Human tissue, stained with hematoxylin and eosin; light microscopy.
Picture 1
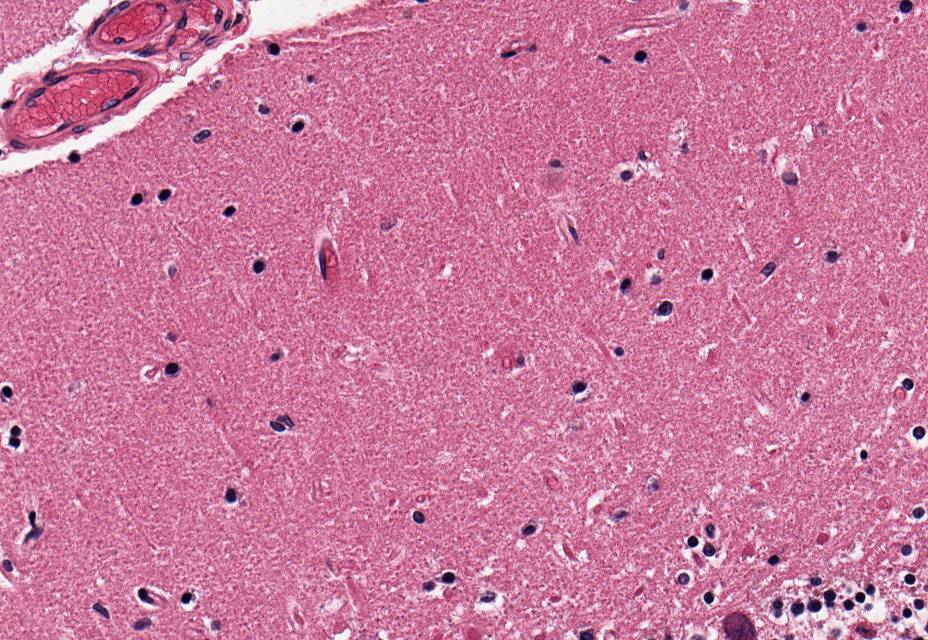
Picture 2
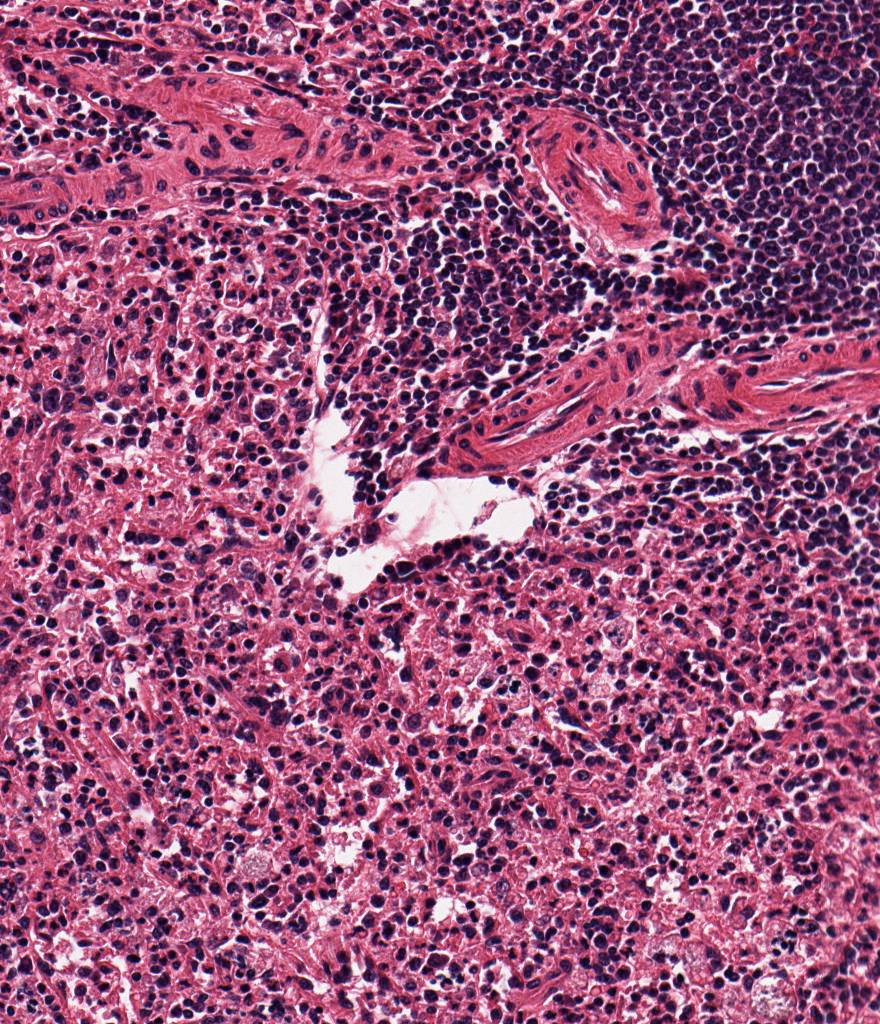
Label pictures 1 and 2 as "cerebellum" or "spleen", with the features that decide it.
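Picture 1: cerebellum. Picture 2: spleen. Cerebellum field: mostly pale pink, finely fibrillary matrix with few cells. Small round dark nuclei scattered sparsely and singly through the matrix, many with no visible cytoplasm around them. Bottom right corner: small round dark nuclei crowded closely together.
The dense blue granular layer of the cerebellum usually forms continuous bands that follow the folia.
Spleen field: a densely packed, dark blue zone of small lymphocytes at upper right, with round dark nuclei and very scant cytoplasm.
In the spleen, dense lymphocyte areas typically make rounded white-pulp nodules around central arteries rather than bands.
Left and lower parts: a looser, pinker, more mixed zone, with many larger cells having paler nuclei and more pink cytoplasm among small dark lymphocytes. Lower field: a few rounded cells with pale, finely granular cytoplasm.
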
